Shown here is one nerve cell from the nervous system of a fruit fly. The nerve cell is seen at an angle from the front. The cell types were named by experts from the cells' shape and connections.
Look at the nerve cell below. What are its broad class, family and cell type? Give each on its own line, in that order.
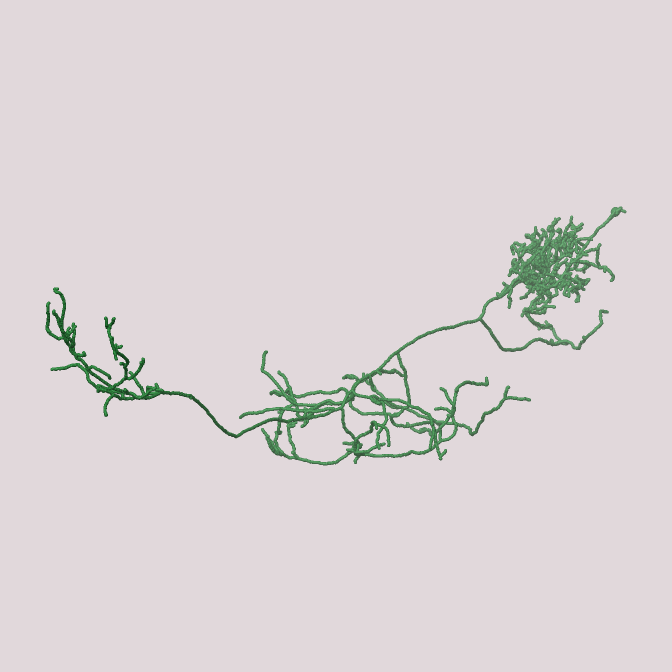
ascending neuron
hemilineage 05B
AN05B095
